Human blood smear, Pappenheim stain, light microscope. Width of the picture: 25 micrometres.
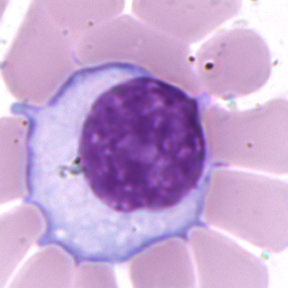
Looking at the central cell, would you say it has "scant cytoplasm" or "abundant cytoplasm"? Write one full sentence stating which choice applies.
The cell has plenty of cytoplasm around its nucleus.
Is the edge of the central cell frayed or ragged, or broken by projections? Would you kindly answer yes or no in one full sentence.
Yes, what the cell shows is a rough outline, frayed or with projections, blebs or tags.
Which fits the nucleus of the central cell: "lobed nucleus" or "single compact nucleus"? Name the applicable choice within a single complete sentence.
One compact round, oval or kidney-shaped mass makes up the nucleus.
